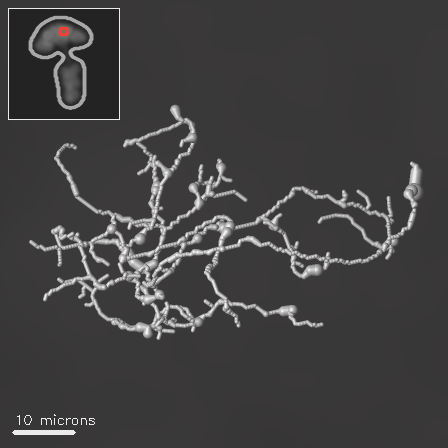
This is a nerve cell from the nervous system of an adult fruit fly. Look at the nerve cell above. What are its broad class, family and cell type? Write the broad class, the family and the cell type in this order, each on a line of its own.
central-brain intrinsic neuron
hemilineage TRdm
GNG379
